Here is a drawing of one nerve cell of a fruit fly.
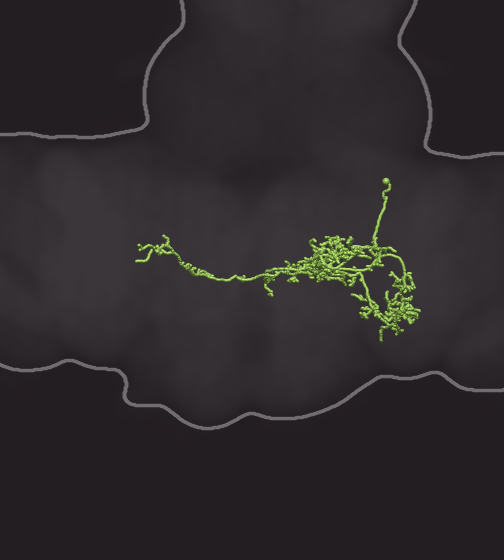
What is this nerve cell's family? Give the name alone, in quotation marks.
"hemilineage DL2_ventral"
